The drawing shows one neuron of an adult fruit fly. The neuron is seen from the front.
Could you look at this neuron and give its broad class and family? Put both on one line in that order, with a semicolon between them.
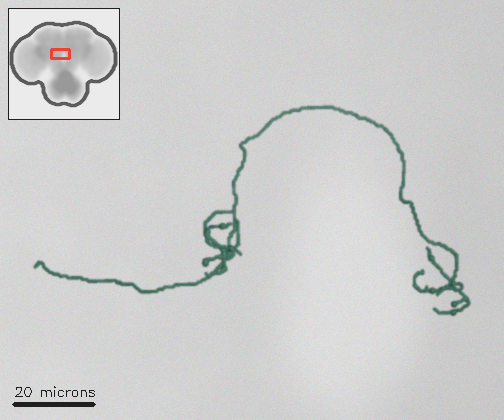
sensory neuron entering the brain; class olfactory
